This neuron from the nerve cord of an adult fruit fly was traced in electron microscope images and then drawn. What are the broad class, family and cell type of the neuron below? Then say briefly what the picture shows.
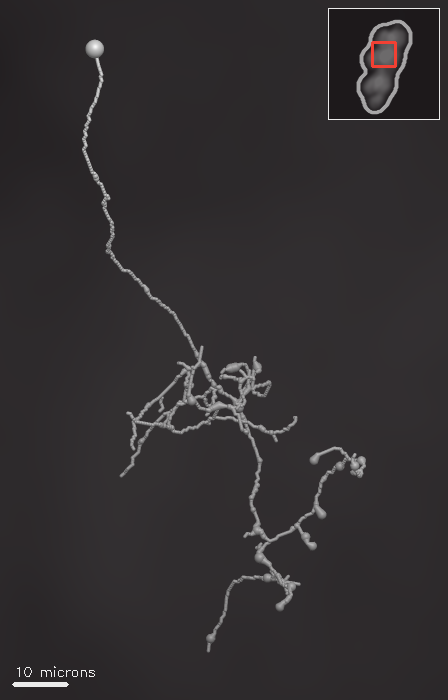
This is a nerve-cord intrinsic neuron. Its family is hemilineage 13B. It is of cell type IN13B102. From top to bottom in the picture it spans about 120 microns. In this view it is taller than it is wide.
